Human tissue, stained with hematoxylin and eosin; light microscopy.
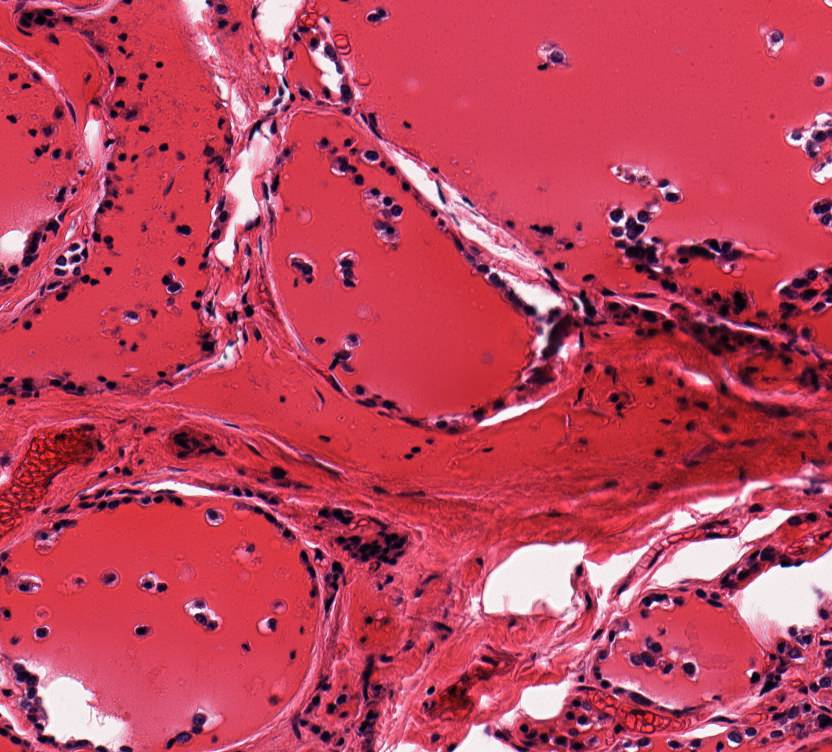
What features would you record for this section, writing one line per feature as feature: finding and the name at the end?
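Units: large, rounded, closed, filled with homogeneous pink material
Separation: thin strands of tissue
Lining: single layer of flattened cells, small dark nuclei
Contents: loose rounded cells floating singly and in small clusters
Vessel: packed with red blood cells, left edge just below middle
Name: thyroid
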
